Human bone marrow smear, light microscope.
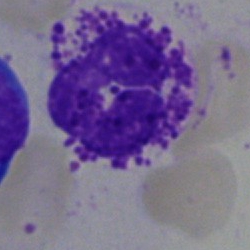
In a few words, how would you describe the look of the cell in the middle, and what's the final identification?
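Granules come first: coarse, dark purple ones pack the cell, and loose ones lie free beyond its edge, most plainly at the upper left. Second, the border is irregular and ragged where granules stud it. Third, a small pale clear gap lies near the centre of the cell. The cell is a basophil.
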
